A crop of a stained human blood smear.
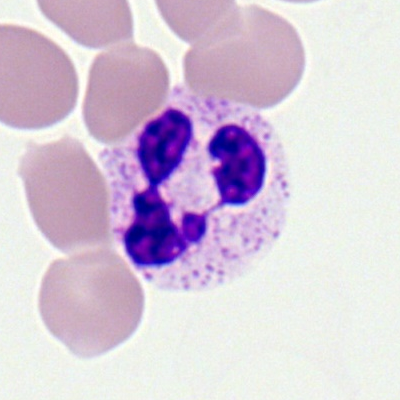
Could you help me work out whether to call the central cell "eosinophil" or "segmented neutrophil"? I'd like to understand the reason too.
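This is a segmented neutrophil. Fine violet granules lie throughout its plentiful pale pink cytoplasm.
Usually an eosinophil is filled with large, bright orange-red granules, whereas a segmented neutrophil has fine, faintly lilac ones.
The nucleus is divided into several separate lobes.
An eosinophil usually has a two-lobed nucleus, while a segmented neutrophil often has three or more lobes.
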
